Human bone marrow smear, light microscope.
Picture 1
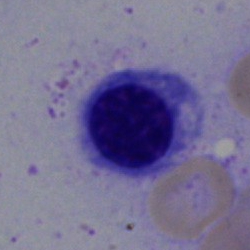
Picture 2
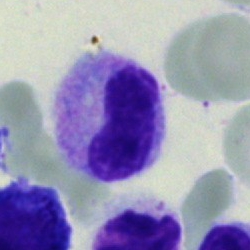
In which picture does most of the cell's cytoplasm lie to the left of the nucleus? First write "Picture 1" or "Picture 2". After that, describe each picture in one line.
Picture 2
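What picture 1 shows: The nucleus sits off-centre, pushed towards the left side of the cell.
What picture 2 shows: The nucleus lies towards the right side of the cell.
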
